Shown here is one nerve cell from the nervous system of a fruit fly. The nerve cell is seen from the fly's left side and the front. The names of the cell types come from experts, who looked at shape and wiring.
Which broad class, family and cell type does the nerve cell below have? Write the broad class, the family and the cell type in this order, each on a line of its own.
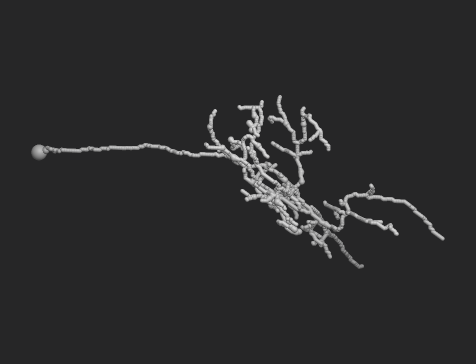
central-brain intrinsic neuron
hemilineage TRdl_b
GNG367_b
